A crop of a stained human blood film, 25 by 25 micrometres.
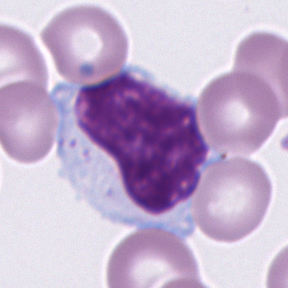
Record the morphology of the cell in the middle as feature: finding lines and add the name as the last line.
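Nucleus: about 13 by 9 micrometres
Chromatin: coarse and clumped, with paler streaks between dark areas
Cytoplasm: pale greyish blue, mostly to the lower left of the nucleus
Granules: a few small purple ones, scattered in the cytoplasm on the left
Cell type: large granular lymphocyte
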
